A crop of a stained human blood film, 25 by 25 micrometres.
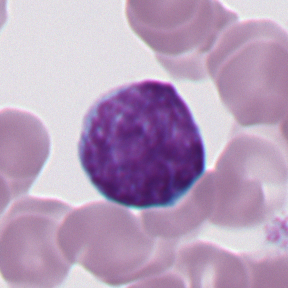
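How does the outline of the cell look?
Smooth, I'd say, with no projections anywhere on its surface.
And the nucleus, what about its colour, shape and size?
It stains deep purple, is round in outline, and measures about 11 micrometres across, in a cell of about 12 micrometres.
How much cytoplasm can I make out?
Only a very thin pale blue rim at the edge, since the nucleus fills about 90% of the cell's area.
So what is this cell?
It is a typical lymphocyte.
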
